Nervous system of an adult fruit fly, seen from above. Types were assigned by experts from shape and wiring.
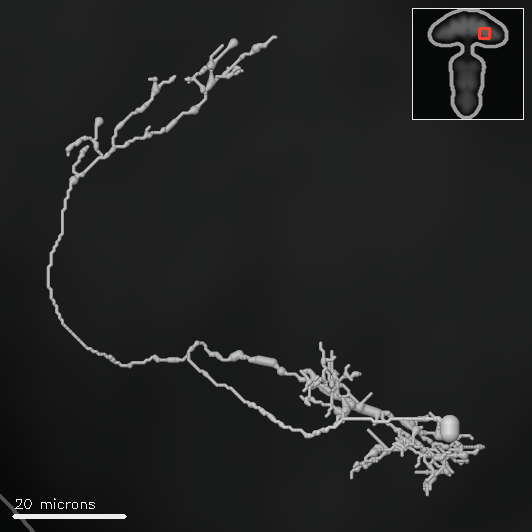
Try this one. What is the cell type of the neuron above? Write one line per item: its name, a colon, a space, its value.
cell type: LC21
